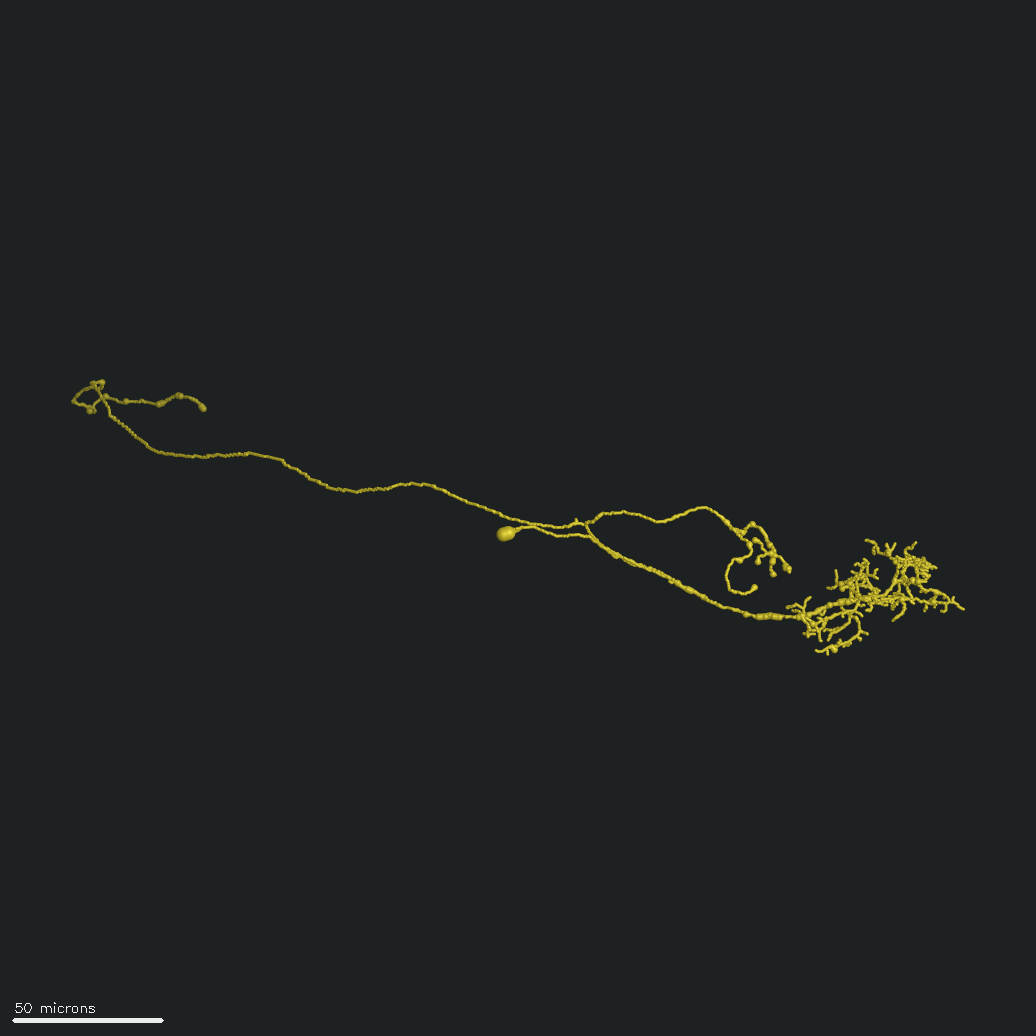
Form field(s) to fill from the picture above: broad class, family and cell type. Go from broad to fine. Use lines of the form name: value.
broad class: central-brain intrinsic neuron
family: hemilineage LHd1
cell type: CB1924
